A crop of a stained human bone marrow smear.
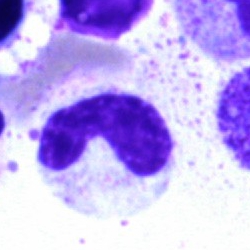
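Band neutrophil in a stained human bone marrow smear: the central cell has a roughly round, smooth outline. See how its nucleus curves into a horseshoe that opens downward. The chromatin is dense and dark purple throughout, and no nucleoli are visible.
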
